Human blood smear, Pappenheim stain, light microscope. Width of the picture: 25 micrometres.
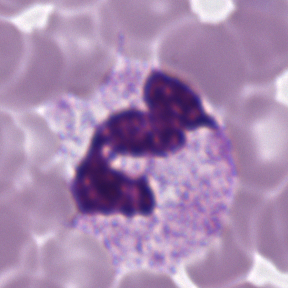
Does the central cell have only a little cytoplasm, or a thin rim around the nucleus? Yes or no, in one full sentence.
No, in this cell the cytoplasm is abundant.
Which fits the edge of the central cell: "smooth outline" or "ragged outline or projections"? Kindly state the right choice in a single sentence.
This cell's outline is not smooth but rough.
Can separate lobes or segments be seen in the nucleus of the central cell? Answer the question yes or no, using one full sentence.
Yes, the cell's nucleus is segmented into two or more lobes.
